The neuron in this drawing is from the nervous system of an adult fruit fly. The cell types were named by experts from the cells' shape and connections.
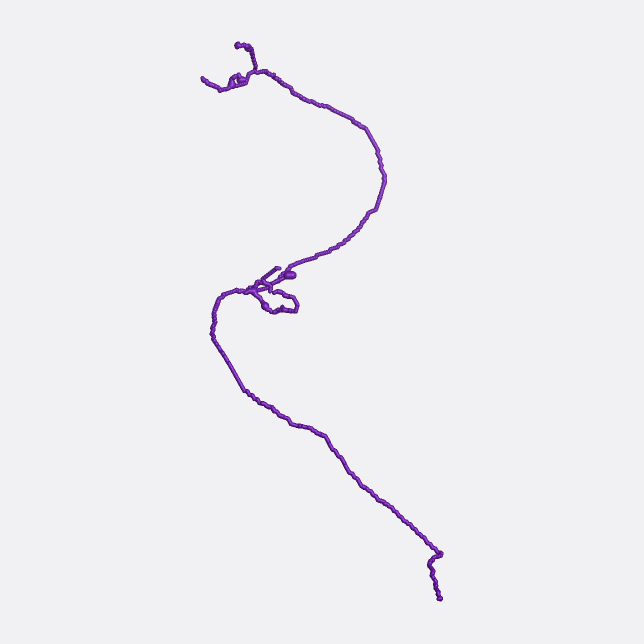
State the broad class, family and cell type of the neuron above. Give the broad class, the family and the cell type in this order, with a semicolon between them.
sensory neuron entering the brain; class olfactory; ORN_VM2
